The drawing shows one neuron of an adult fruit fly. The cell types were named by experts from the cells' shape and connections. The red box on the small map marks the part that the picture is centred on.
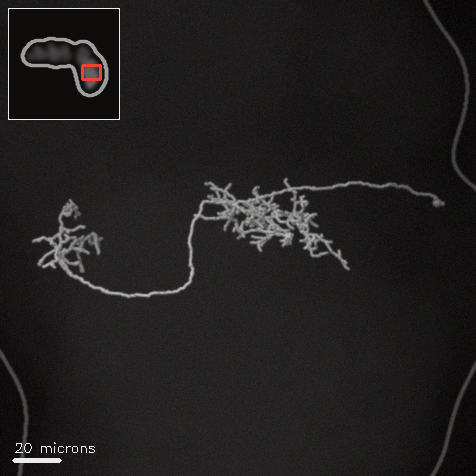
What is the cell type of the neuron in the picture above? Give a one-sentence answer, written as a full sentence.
To this neuron applies the cell type name VES103.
